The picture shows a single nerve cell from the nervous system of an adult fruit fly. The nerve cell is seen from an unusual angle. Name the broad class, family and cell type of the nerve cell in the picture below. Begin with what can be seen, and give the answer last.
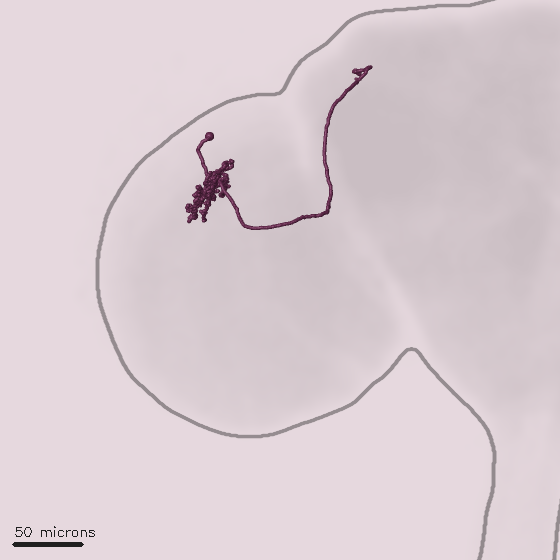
It lies in the brain. Its cell body lies at the top of the picture. From left to right in the picture it spans about 140 microns. Its broad class is visual projection neuron. Its family is MeTu. Its cell type is MeTu1.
